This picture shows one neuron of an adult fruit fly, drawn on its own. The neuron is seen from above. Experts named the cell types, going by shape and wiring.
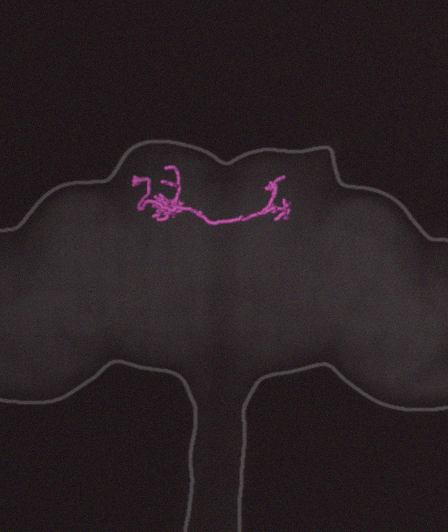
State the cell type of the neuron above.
v2LN41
